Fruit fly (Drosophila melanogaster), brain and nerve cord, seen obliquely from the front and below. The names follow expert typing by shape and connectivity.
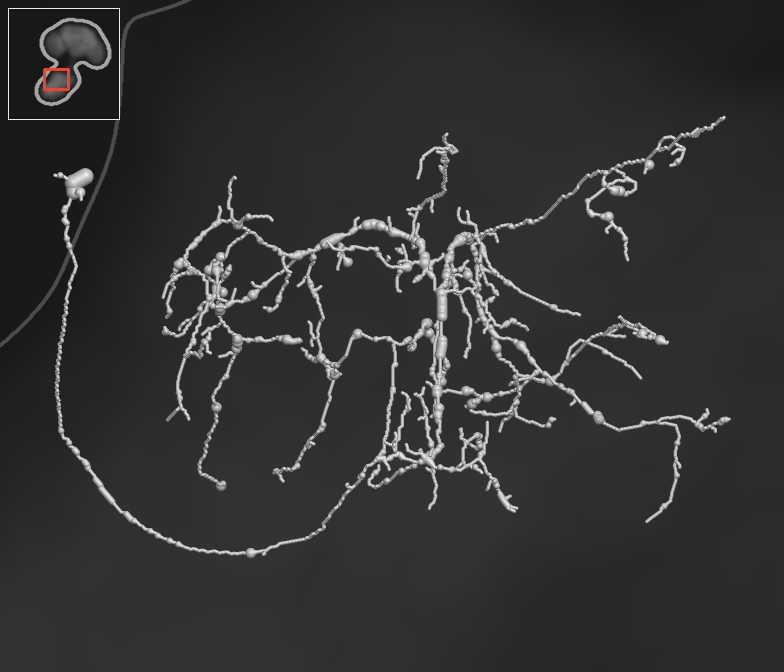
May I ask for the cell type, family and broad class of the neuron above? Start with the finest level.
IN11A018; hemilineage 11A; nerve-cord intrinsic neuron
